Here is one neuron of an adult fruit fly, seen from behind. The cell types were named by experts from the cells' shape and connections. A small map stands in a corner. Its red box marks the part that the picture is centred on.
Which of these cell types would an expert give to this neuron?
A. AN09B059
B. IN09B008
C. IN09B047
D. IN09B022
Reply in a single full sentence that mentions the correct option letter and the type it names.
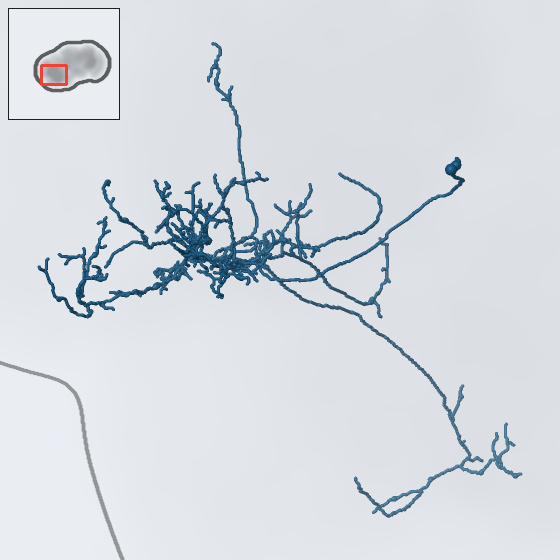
Option C, IN09B047, is the type of cell the neuron is.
